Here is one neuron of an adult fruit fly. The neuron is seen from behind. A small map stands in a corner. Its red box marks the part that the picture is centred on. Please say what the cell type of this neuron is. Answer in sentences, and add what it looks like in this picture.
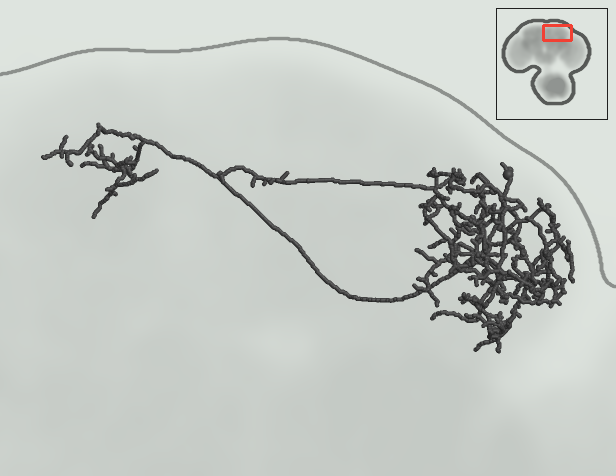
The cell type is CB4209. This is a central-brain intrinsic neuron. Dozens of branch ends can be seen. As drawn here it is wider than it is tall.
